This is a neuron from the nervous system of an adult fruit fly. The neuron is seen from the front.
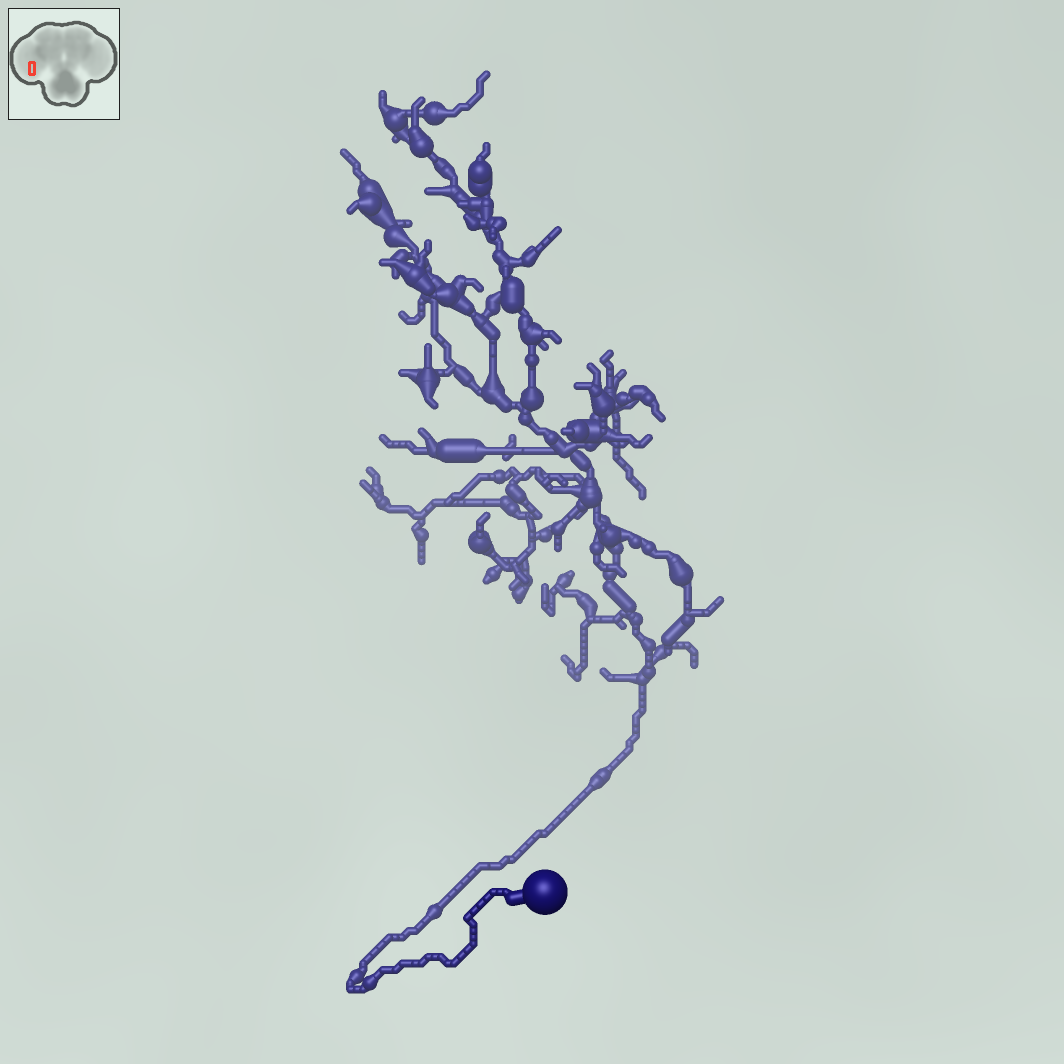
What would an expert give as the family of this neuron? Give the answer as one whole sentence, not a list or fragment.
What the neuron belongs to is the family Cm.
